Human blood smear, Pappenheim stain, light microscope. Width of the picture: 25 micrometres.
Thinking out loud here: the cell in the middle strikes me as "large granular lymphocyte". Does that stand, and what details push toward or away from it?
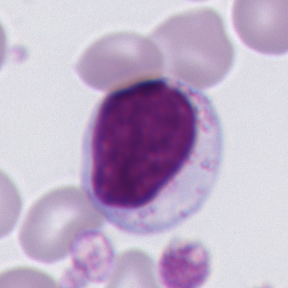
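Fine pinkish-purple granules lie sparsely scattered in the cytoplasm.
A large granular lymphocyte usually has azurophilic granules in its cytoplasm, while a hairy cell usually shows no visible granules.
These granules therefore speak for large granular lymphocyte and against hairy cell, and the name large granular lymphocyte fits. The chromatin is dark purple and fairly dense, with slightly lighter patches.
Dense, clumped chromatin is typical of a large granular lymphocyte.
The nucleus is oval, about 12 by 9 micrometres, and has no distinct nucleolus. The outline is roundish and smooth, with no projections from the surface.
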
